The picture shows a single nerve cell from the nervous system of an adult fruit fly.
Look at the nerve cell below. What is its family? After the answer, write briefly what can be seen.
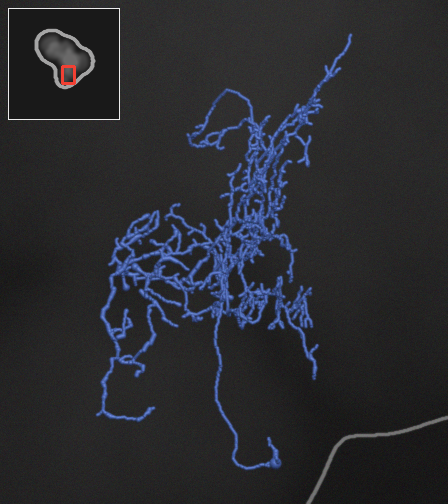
The family is hemilineage 12A. This is a nerve-cord intrinsic neuron. Its cell body lies at the bottom of the picture. The picture shows dozens of branch ends.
